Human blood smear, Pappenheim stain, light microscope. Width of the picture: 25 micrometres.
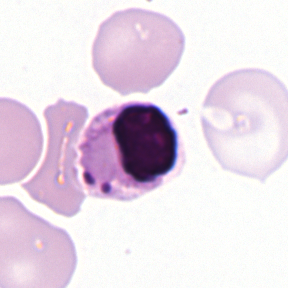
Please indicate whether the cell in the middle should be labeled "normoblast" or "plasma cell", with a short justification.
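Normoblast, not plasma cell.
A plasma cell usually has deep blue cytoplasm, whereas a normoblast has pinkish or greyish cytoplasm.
Here the cytoplasm is pale lilac, not deep blue; that decides it. Also seen: cell about 10 by 8 micrometres, about 1.25 times as wide as a red cell lying whole in the picture. Nucleus a single oval mass without separate lobes, about 7 by 5 micrometres, filling about 50% of the cell's area and lying toward the upper right. Chromatin dark purple, densely packed. Two dark purple round granules in the lower left cytoplasm.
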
